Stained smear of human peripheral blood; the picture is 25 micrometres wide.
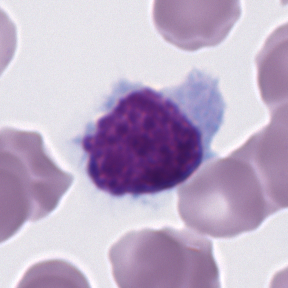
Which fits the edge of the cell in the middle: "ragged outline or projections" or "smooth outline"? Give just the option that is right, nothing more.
Ragged outline or projections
